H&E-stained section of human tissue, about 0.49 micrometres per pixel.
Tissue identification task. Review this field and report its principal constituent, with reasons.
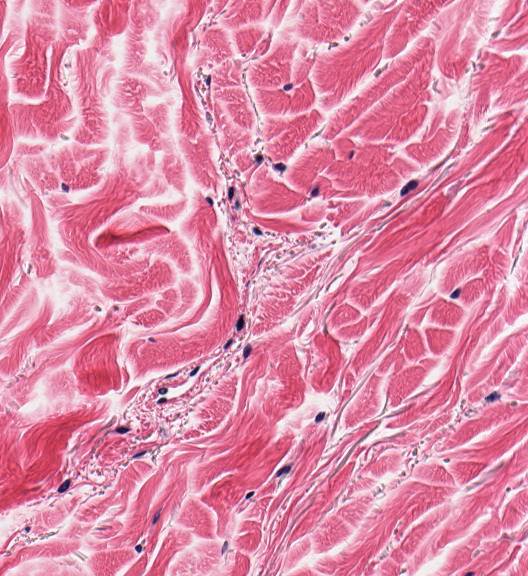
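I'd say dermis. Bright pink fibres fill almost the whole field, wavy and running in varied directions.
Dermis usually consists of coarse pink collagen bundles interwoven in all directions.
Nuclei are sparse, small and dark blue-purple.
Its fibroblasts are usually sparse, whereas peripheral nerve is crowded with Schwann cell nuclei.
A narrow pale, loose band runs diagonally, lower left toward upper centre.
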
